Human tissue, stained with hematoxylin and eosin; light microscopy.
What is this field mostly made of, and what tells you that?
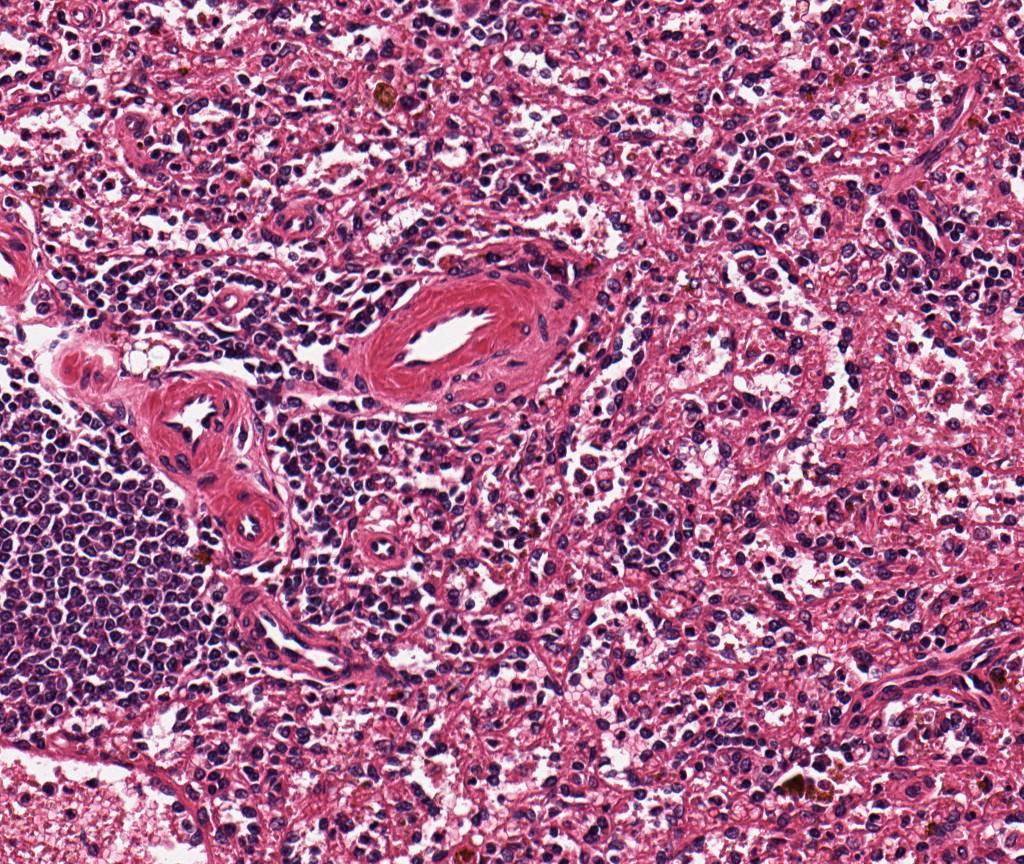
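Mostly, I'd say, this is red pulp of the spleen.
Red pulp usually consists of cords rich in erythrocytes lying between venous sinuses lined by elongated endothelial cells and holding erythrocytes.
The right half fits that: a looser meshwork crossed by many small open channels lined by elongated cells and holding pale pink red cells. Loosely packed pale red cells also fill the lower left corner.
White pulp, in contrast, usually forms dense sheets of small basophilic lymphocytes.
The compact sheet of small dark round lymphocytes at left middle and lower left matches that instead.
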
